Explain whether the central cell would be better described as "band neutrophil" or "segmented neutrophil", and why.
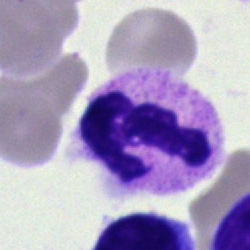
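The answer here is segmented neutrophil. The outline is round and smooth. Chromatin appears dense, dark purple and clumped. Abundant pale pinkish-lilac cytoplasm holds fine, small lilac granules scattered through it.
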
